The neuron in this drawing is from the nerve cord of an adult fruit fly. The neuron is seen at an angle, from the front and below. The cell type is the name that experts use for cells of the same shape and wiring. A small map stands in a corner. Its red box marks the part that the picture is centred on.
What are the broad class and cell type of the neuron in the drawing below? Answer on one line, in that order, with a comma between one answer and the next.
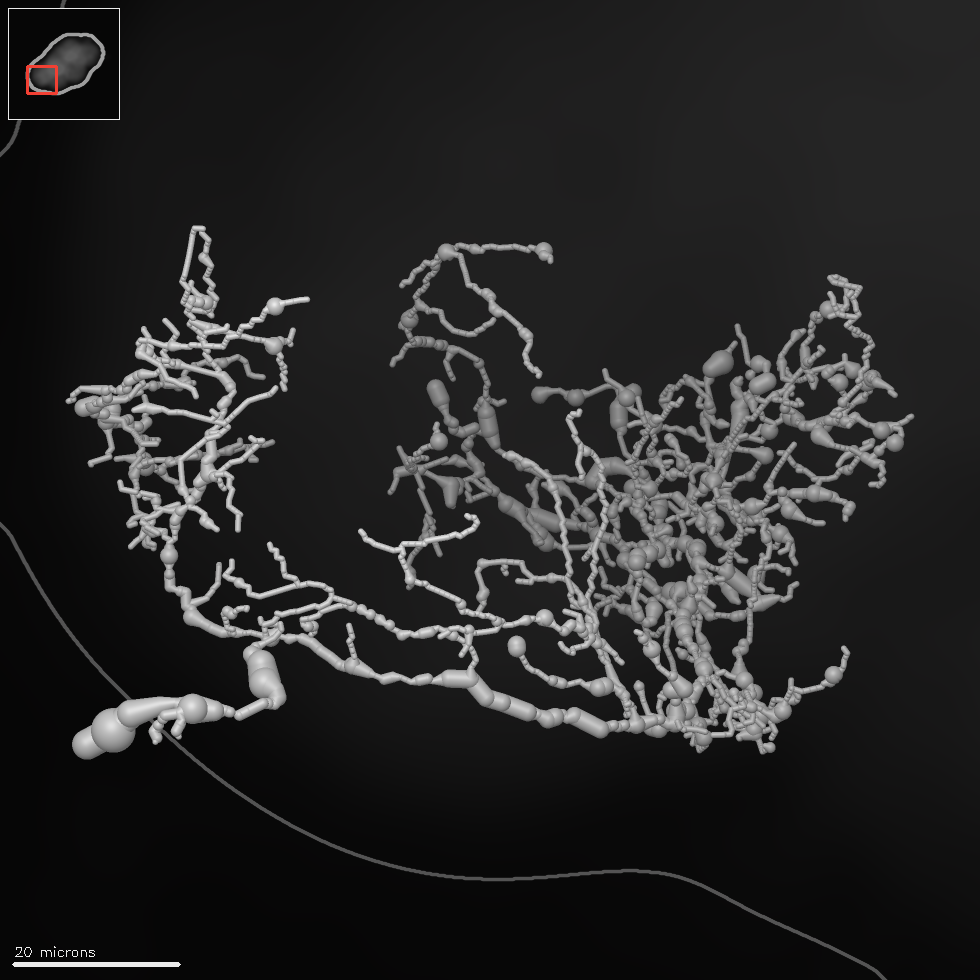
nerve-cord intrinsic neuron, INXXX374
